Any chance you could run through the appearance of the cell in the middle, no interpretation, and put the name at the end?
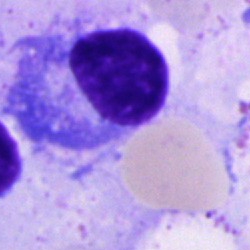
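The nucleus, as I see it, lies off-centre toward the right, with the cytoplasm spreading out to its left. Its chromatin is dense and stains dark purple. I can't make out a nucleolus anywhere in it. On the left side, the edge of the cytoplasm looks irregular and ragged. This is a plasma cell.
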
